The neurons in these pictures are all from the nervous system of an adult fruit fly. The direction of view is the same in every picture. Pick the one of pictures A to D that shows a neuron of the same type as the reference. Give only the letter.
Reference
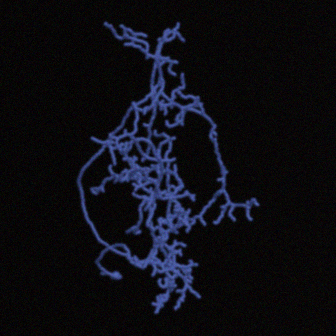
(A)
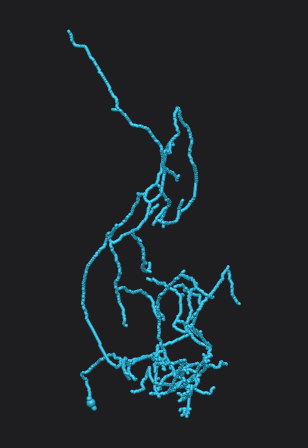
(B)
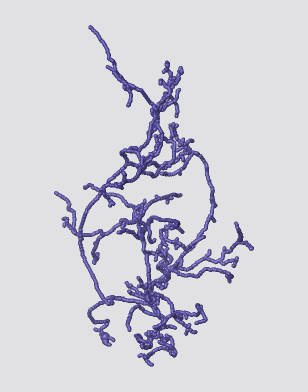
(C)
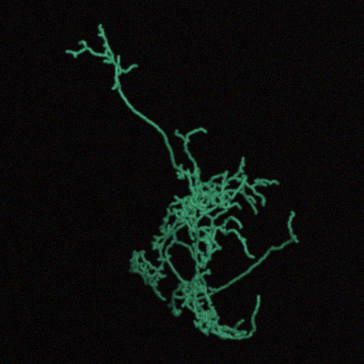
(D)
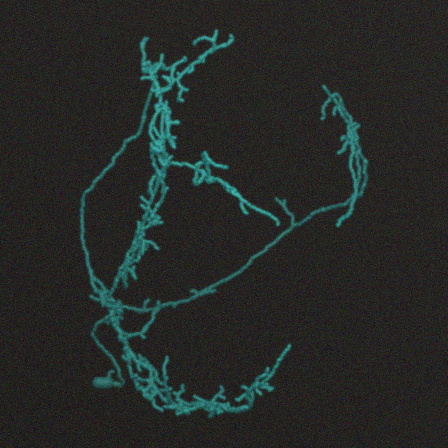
B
